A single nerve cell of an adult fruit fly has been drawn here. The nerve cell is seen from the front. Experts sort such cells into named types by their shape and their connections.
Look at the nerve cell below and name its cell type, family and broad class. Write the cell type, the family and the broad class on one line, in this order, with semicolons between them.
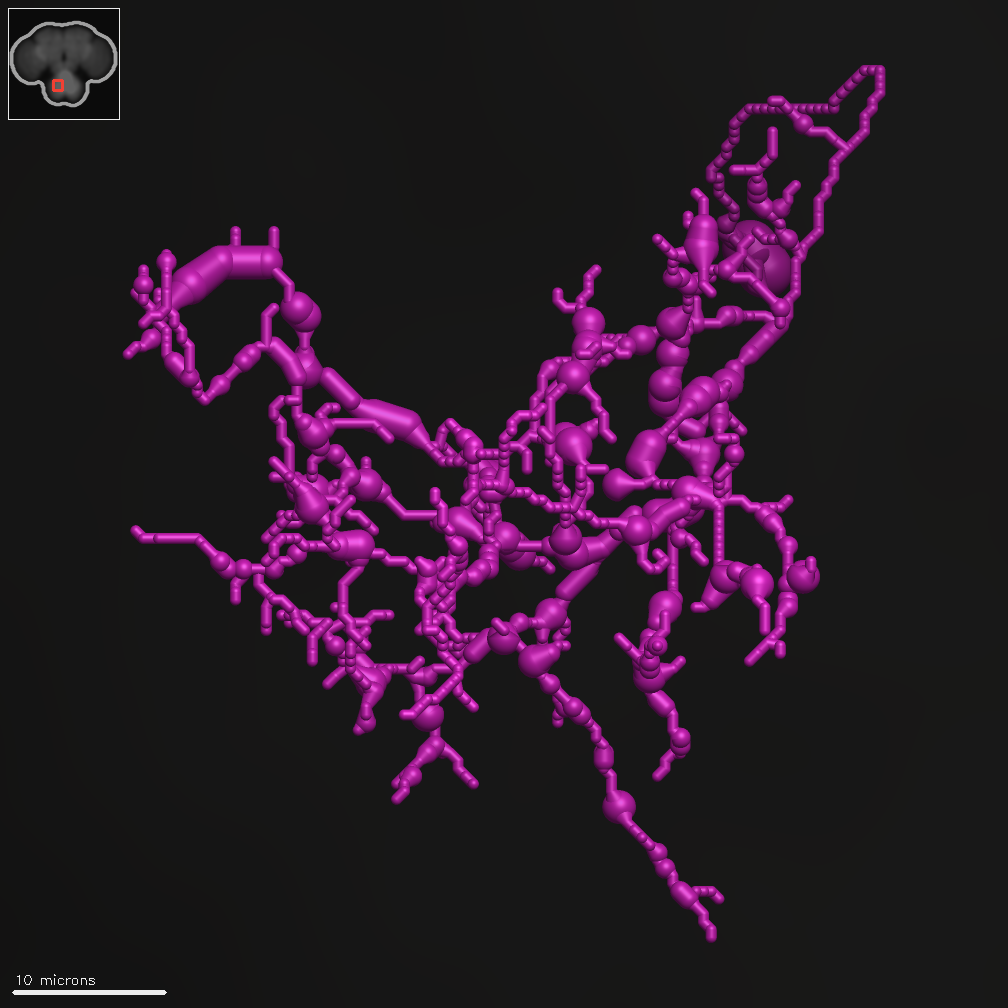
IN20A.22A066; hemilineage 20A.22A; nerve-cord intrinsic neuron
